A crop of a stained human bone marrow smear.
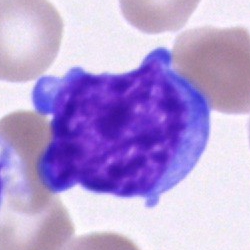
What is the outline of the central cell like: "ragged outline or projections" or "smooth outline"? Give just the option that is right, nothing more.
Ragged outline or projections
